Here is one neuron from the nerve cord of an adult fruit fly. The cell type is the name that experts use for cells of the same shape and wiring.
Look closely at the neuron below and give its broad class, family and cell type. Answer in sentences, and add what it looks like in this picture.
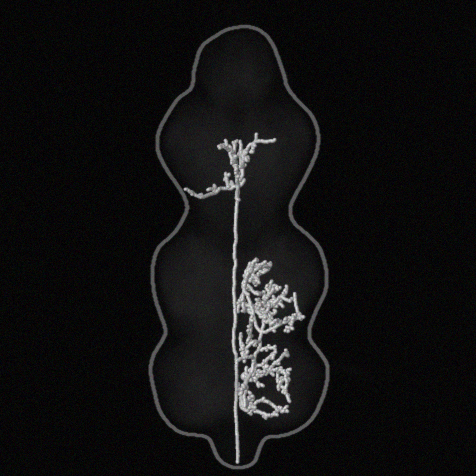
It is an ascending neuron. Its family is hemilineage 05B. It is of cell type AN05B105. As drawn here it is more than twice as tall as it is wide.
